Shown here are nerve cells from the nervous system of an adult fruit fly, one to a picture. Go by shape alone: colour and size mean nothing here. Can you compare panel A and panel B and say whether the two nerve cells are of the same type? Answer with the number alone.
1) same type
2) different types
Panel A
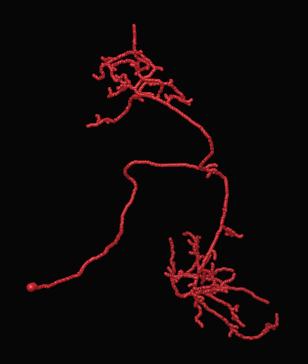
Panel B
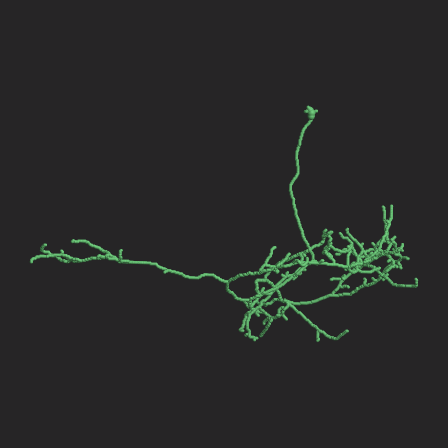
2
